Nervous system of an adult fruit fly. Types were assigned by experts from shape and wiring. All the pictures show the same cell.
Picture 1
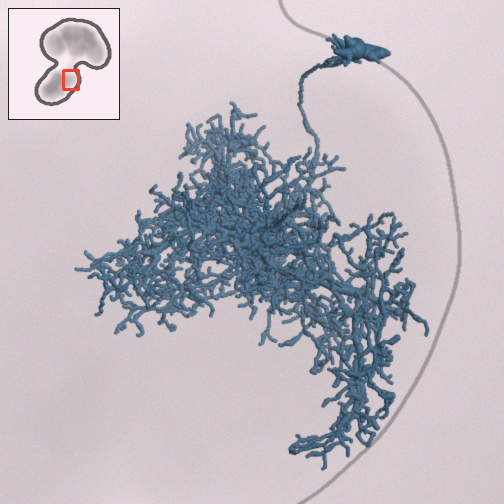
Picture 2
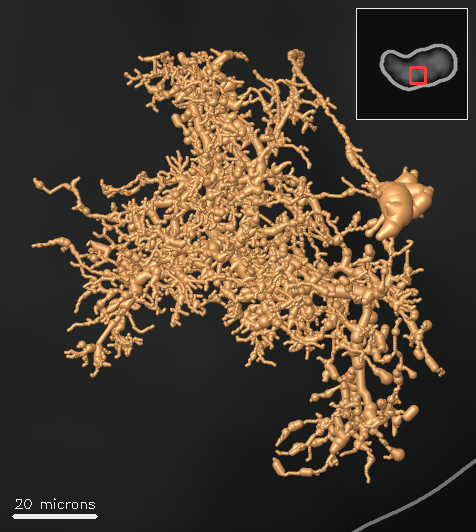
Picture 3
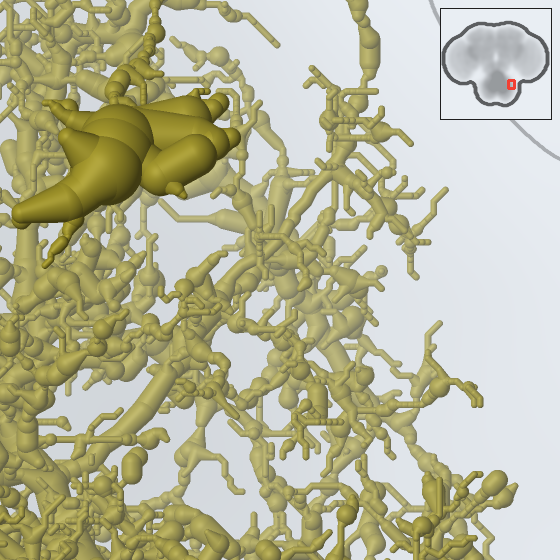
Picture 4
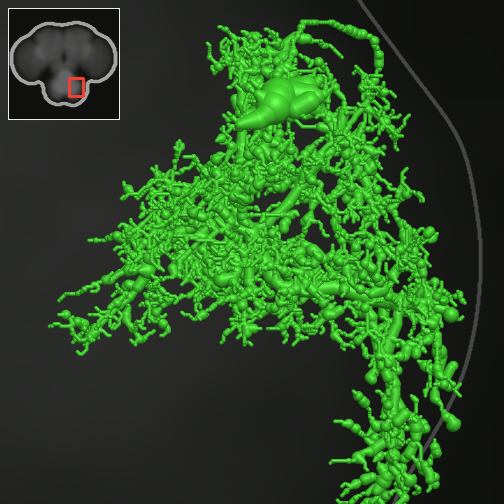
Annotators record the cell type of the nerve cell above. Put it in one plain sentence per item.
The cell type is IN19A011.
